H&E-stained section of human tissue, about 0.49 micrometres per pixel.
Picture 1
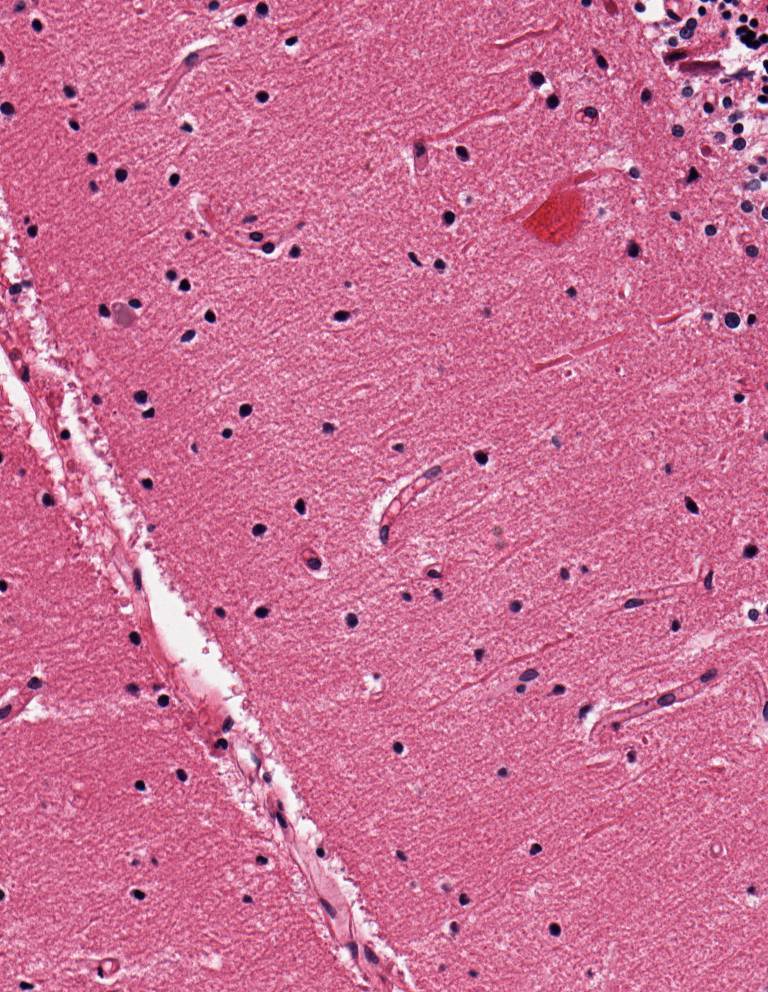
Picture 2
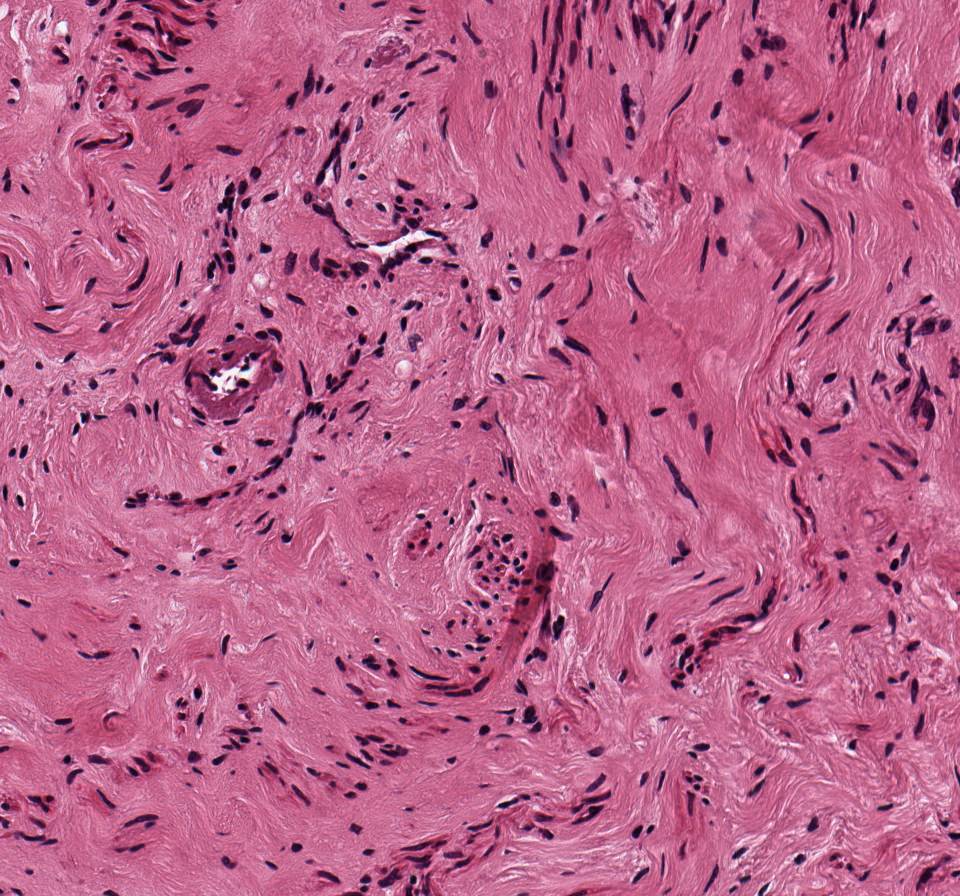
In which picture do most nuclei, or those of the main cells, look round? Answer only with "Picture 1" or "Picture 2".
Picture 1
